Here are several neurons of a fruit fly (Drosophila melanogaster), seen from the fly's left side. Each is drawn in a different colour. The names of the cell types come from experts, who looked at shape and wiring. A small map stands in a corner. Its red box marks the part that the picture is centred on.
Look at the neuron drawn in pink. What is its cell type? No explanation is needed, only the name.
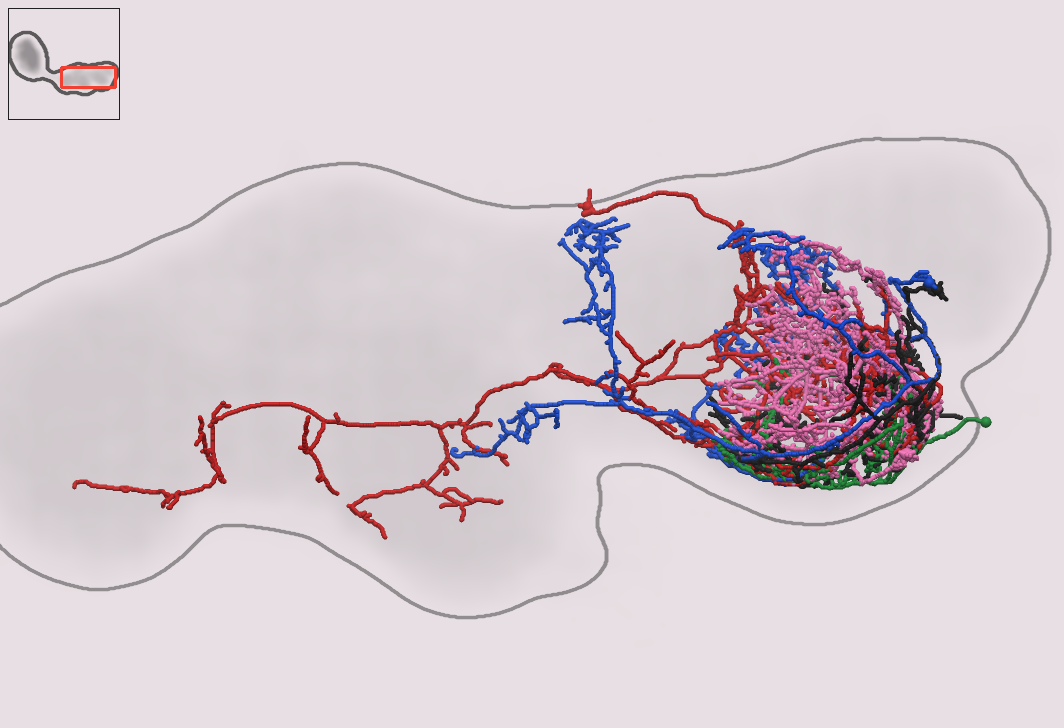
IN13A007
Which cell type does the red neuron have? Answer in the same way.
INXXX219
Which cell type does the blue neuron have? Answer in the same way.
IN19A057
